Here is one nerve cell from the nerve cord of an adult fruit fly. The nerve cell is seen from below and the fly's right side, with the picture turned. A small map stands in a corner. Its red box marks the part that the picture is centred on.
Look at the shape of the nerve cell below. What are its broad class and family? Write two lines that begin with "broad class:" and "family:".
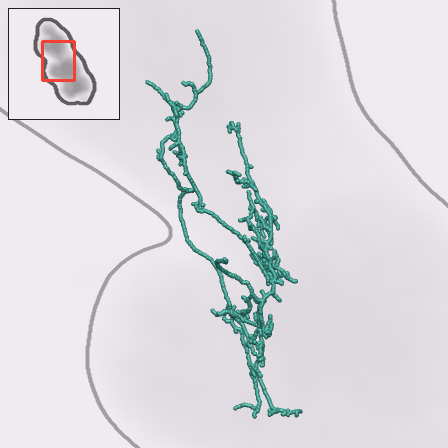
broad class: nerve-cord intrinsic neuron
family: hemilineage 03B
